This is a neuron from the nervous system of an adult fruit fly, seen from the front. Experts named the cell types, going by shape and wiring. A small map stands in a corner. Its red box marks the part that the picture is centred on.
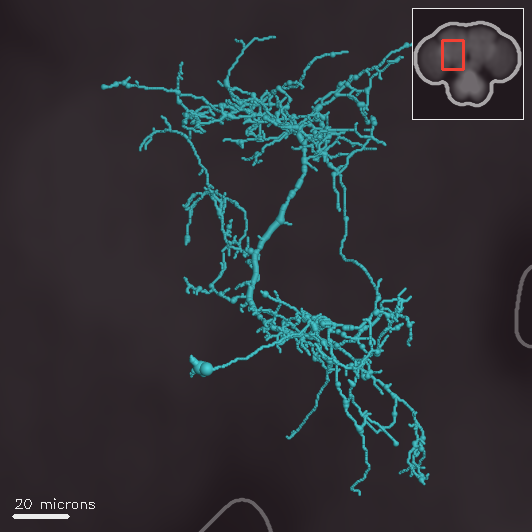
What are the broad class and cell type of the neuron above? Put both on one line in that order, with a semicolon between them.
central-brain intrinsic neuron; SAD070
